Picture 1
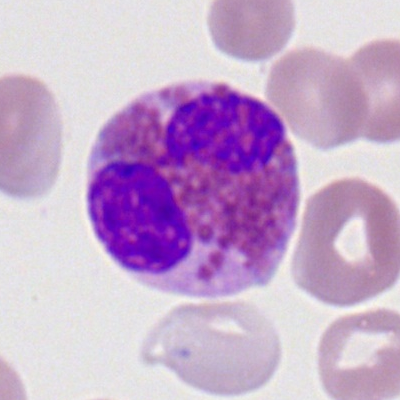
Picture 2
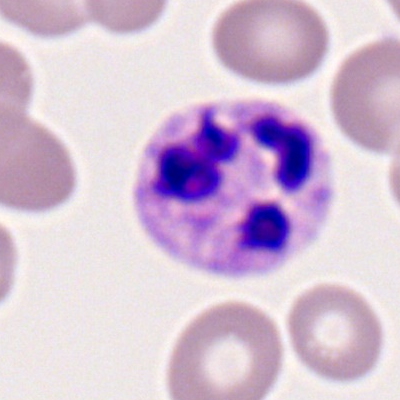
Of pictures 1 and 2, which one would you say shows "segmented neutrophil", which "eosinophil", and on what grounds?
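Picture 1 is an eosinophil, and picture 2 is a segmented neutrophil. The eosinophil nucleus has two lobes, one at the upper right and the other at the lower left, whereas the segmented neutrophil nucleus is divided into several separate lobes.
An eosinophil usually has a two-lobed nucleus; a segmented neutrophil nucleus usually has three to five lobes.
The granules differ: the eosinophil cytoplasm is filled with coarse, round, pinkish-red granules, the neutrophil cytoplasm with fine pinkish-lilac ones.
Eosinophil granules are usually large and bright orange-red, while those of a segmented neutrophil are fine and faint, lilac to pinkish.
Between the eosinophil granules the cytoplasm is pale pinkish-lilac; the neutrophil cytoplasm is plentiful and of the same pale pinkish-lilac colour.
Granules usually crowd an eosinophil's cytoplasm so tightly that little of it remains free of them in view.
In both cells the chromatin is dark purple, coarsely clumped in the eosinophil and densely clumped in the neutrophil, and no nucleoli are visible.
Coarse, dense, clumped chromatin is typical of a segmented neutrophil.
Both outlines are round and smooth.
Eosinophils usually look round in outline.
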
